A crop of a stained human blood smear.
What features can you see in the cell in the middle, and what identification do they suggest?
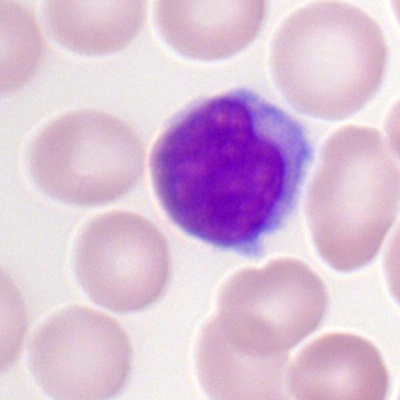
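Dense, dark purple chromatin with a coarse, clumped look makes up a nucleus that fills most of the cell. Only a scant rim of pale-blue cytoplasm remains, lying mainly along the right side. This is a lymphocyte.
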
